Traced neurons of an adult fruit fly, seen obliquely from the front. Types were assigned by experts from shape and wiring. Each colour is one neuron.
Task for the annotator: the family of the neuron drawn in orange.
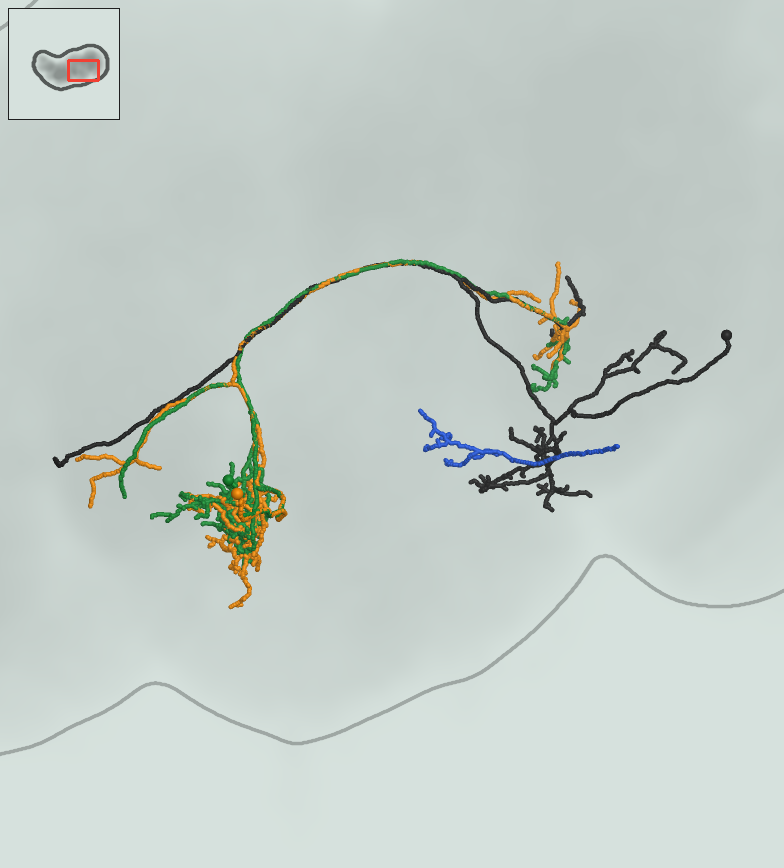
hemilineage ALl1_ventral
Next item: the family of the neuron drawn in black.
hemilineage ALl1_ventral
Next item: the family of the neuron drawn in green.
hemilineage ALl1_ventral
